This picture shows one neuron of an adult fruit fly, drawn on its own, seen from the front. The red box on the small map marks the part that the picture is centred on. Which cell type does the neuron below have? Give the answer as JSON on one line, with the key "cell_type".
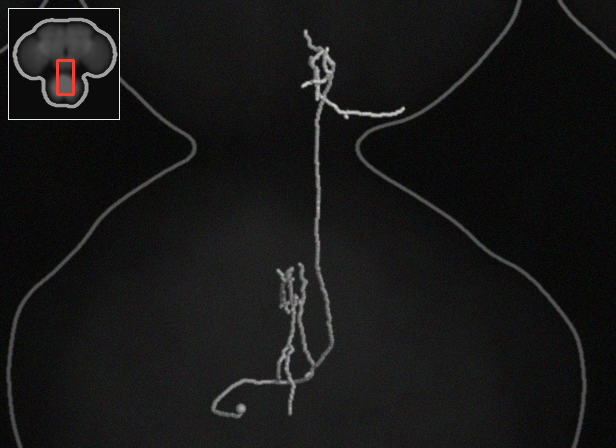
{"cell_type": "AN08B113"}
